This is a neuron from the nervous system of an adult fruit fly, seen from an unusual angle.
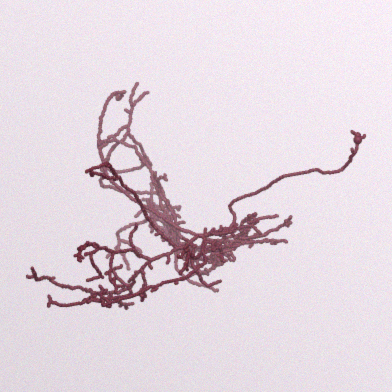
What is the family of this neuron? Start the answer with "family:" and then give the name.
family: hemilineage LALv1_ventral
